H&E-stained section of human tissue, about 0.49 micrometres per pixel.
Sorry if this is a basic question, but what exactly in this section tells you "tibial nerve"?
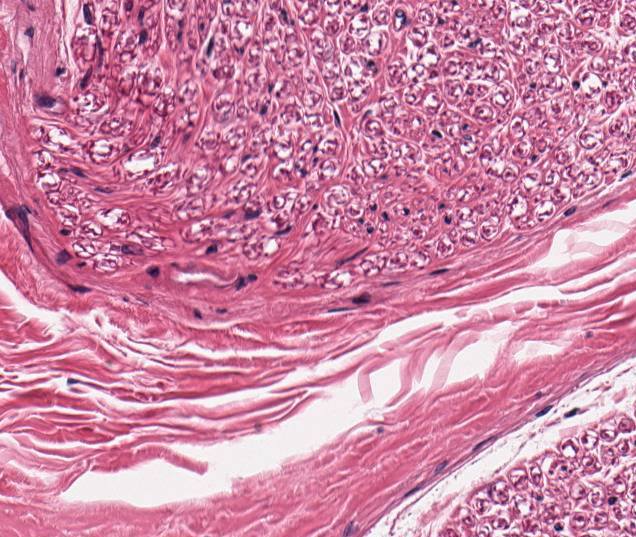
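This section is of the tibial nerve.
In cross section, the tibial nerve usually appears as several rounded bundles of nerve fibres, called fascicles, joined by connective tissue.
That fits the picture: a large rounded bundle of cross-cut nerve fibres fills the upper part, a second, separate one sits in the lower right corner, and the band between them is dense pink collagen in wavy strands running across the field.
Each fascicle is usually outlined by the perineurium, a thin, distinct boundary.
Along the lower edge of the upper bundle, a thin layered sheath with flattened, elongated dark nuclei matches that boundary.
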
